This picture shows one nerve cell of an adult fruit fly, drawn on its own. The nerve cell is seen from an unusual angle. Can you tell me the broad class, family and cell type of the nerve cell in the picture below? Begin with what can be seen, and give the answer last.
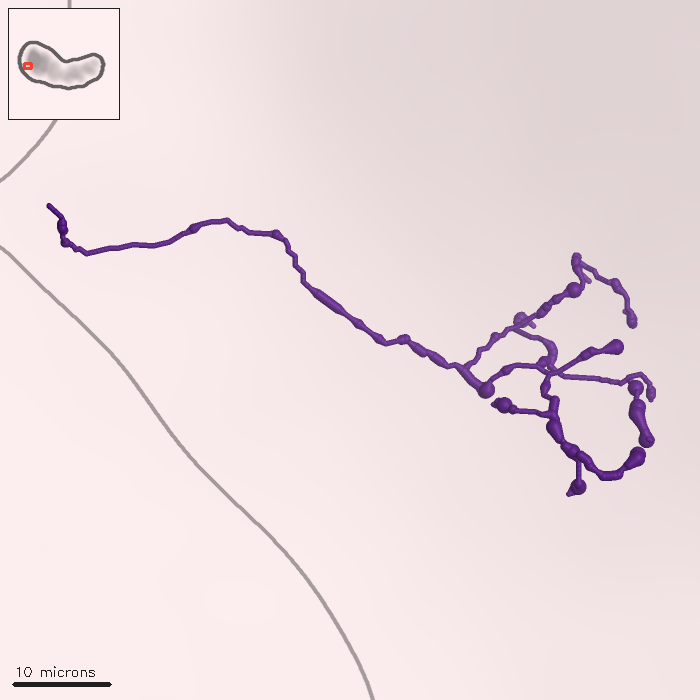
No cell body is drawn. From left to right in the picture it spans about 65 microns. There are a dozen or fewer branch ends. It is a sensory neuron entering the brain. Its family is called class olfactory. The cell type is ORN_VL1.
